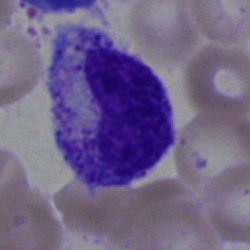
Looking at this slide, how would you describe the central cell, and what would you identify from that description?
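In order, the outline is oval with a finely irregular edge. The nucleus is eccentric, lying toward the right side. The cytoplasm is paler beside the nucleus than at the edge, with scattered small purple-red granules. The cell is a metamyelocyte.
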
